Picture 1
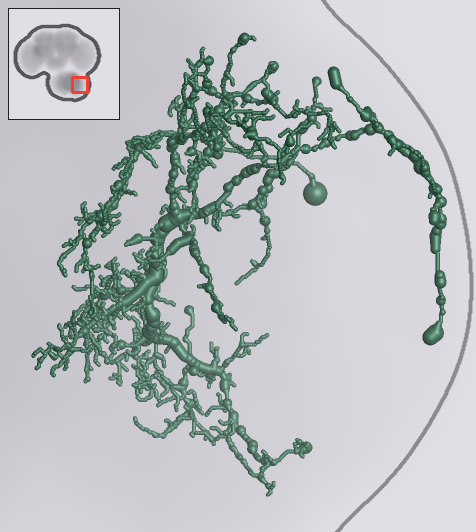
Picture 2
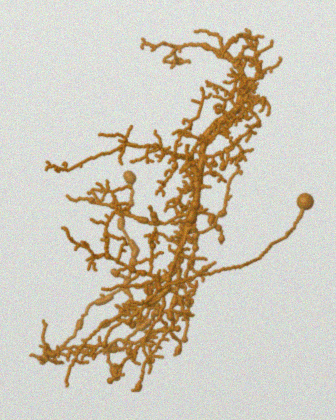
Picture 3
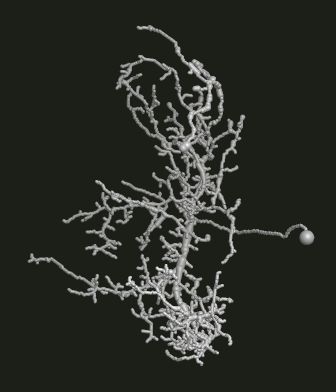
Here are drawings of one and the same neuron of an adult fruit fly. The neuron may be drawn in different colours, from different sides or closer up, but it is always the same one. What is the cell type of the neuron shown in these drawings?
IN03A026_c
